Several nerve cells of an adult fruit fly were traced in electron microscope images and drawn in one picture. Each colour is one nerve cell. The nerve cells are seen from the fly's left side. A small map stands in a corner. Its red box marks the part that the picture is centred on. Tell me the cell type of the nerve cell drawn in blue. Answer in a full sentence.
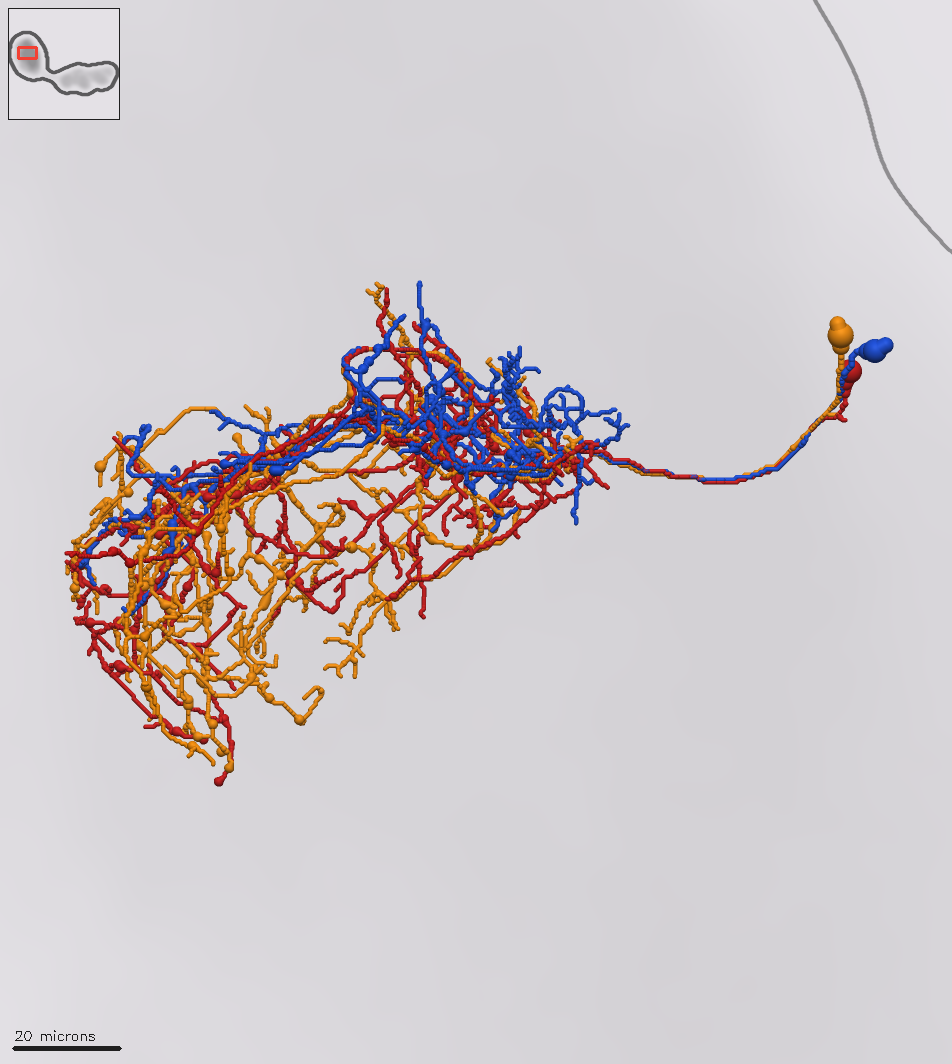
The cell type is CL275.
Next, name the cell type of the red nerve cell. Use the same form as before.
The cell type is CL274.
